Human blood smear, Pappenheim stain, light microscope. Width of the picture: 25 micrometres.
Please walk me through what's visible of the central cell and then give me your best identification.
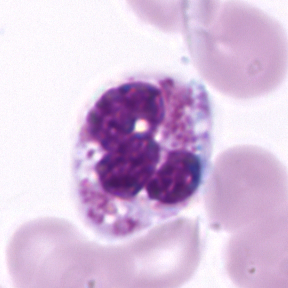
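Three lobes make up the nucleus. Coarse pinkish-purple granules are scattered through the cytoplasm, which is pale, almost colourless, between them. A few small clear spaces lie in the cytoplasm. The cell measures about 15 by 12 micrometres. It is an eosinophil.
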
